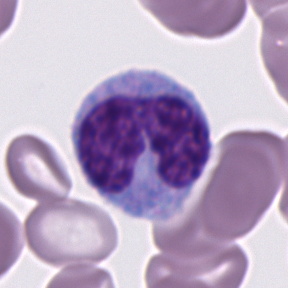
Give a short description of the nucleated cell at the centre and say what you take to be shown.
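The cell has a round, smooth outline. Its nucleus carries a deep notch that opens toward the bottom of the picture, and the two halves of the nucleus are joined by a broad band across the top. The widest area of cytoplasm lies below the nucleus, filling the notch. The cell is a monocyte.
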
